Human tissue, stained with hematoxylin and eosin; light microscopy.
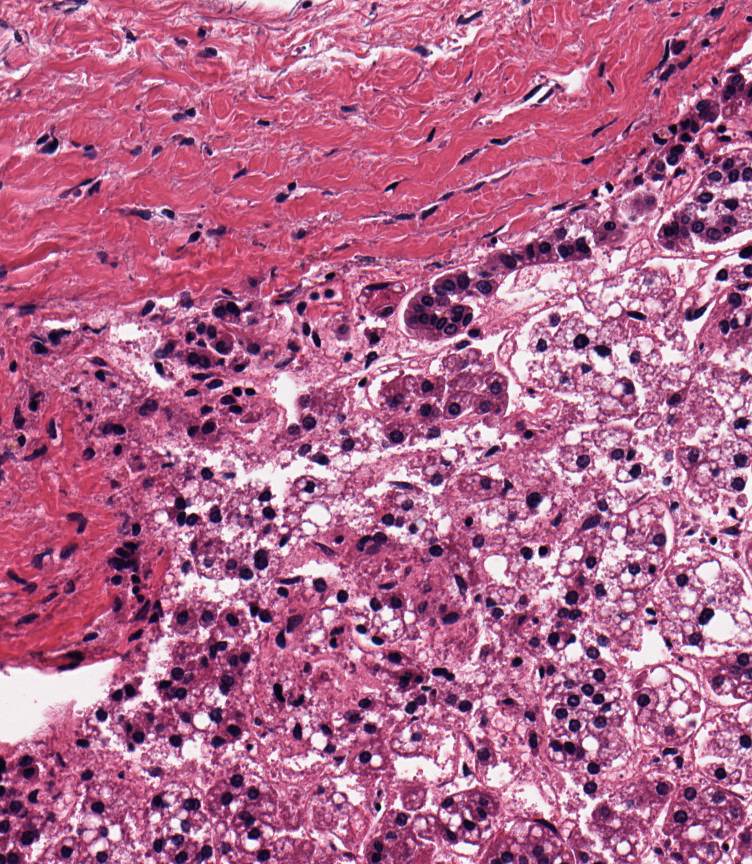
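Adrenal gland, H&E section. You'll see that nuclei in the fibrous band are sparse, thin and dark, stretched along the fibres. Below it, cells sit in nests and short cords, parted only by thin, delicate partitions. Many have pale cytoplasm full of clear round vacuoles, mostly in the right half of the cellular area. Their nuclei are small, round and dark, usually one per cell.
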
